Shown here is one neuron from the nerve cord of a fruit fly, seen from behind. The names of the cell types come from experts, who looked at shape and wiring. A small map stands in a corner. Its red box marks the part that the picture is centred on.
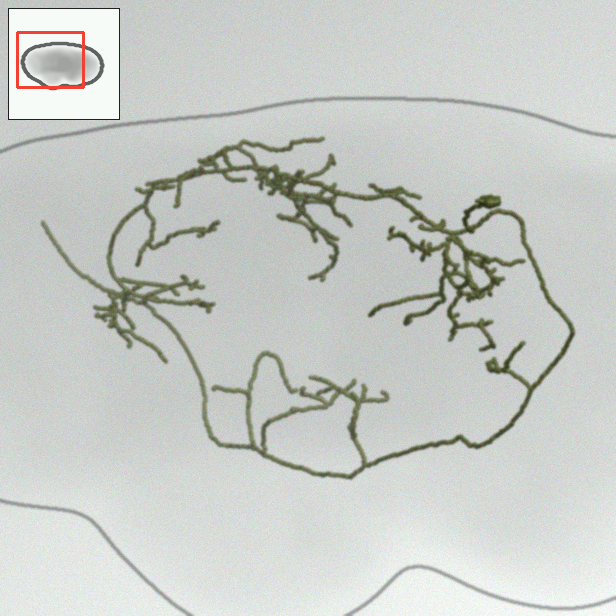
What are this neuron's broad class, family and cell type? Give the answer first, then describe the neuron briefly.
It is an ascending neuron. Its family is hemilineage 17B. The cell type is AN17B013. Dozens of branch ends can be seen. As drawn here it is wider than it is tall.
